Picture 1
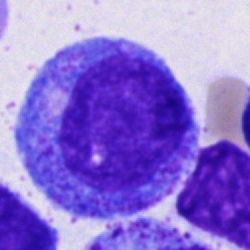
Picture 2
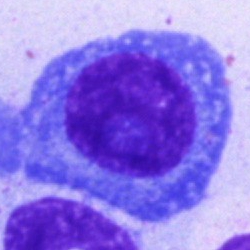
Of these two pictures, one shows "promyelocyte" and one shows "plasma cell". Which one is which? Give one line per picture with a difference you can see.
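Picture 1 is a promyelocyte. Fine purple granules are scattered through the cytoplasm.
Picture 2 is a plasma cell. No granules are visible in the cytoplasm.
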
